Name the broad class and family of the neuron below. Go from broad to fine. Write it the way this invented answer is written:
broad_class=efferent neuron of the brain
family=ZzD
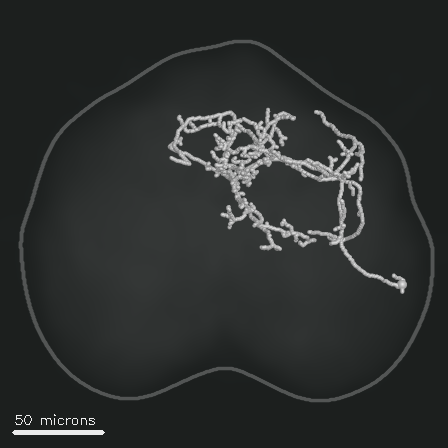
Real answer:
broad_class=nerve-cord intrinsic neuron
family=hemilineage 03B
